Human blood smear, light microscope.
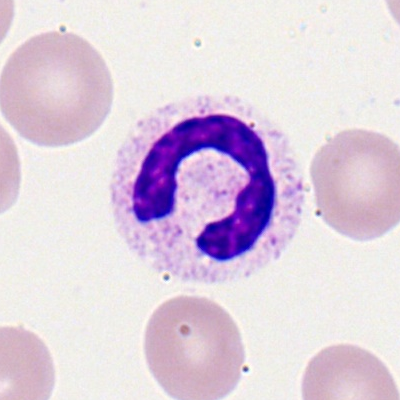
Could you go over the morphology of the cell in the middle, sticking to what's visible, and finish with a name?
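You'll notice the outline is round and smooth. The nucleus is one unbroken curved band, horseshoe-shaped, with its open side toward the bottom of the picture. Chromatin's dark purple and condensed. That's a band neutrophil.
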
